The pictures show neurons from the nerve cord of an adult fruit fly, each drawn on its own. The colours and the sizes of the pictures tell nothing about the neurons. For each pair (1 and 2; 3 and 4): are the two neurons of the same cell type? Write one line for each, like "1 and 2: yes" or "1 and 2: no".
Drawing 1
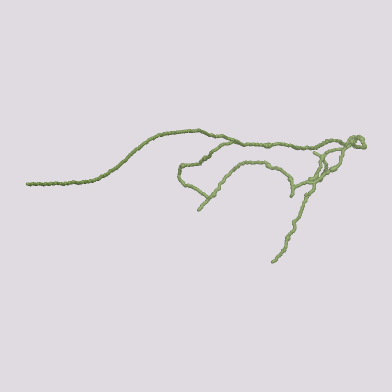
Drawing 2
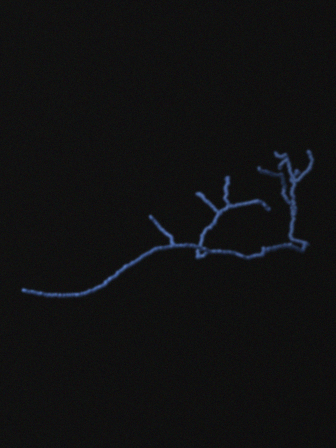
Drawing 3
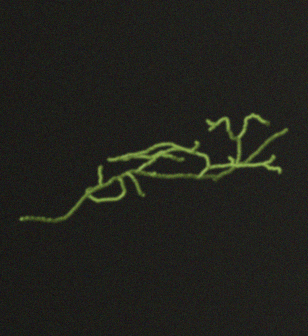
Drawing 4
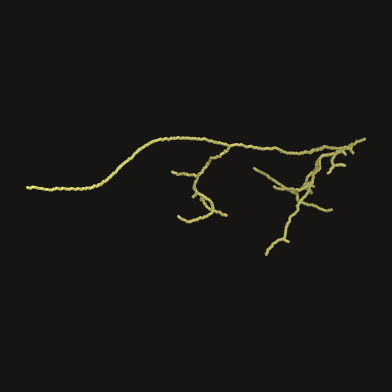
1 and 2: yes
3 and 4: no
